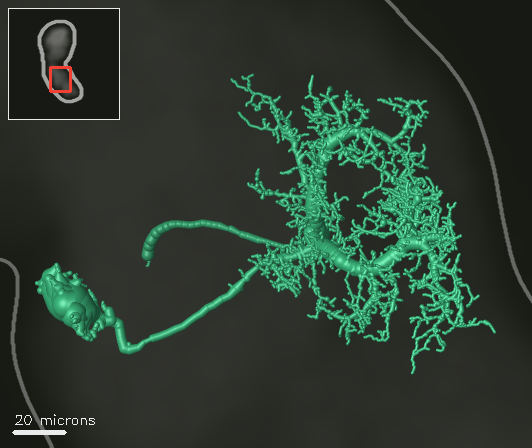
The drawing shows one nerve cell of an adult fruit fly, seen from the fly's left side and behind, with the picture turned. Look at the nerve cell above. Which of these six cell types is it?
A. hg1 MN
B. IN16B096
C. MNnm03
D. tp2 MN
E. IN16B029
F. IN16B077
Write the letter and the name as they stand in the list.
A. hg1 MN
